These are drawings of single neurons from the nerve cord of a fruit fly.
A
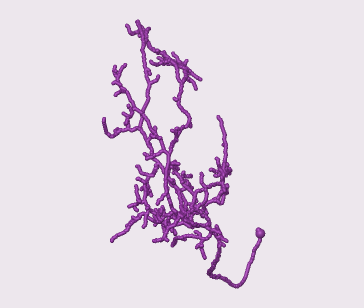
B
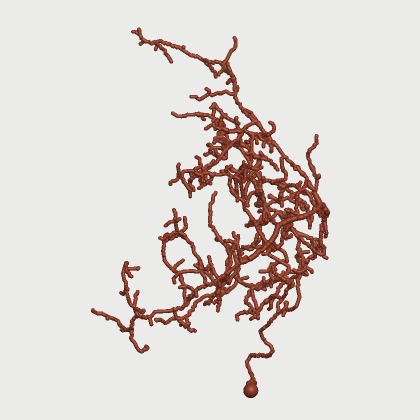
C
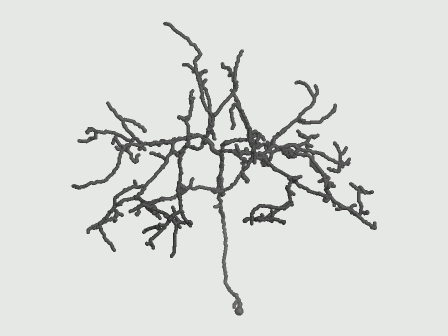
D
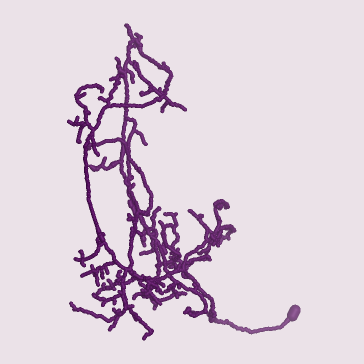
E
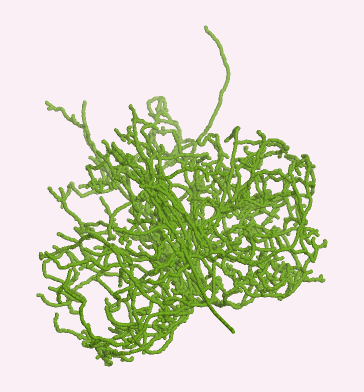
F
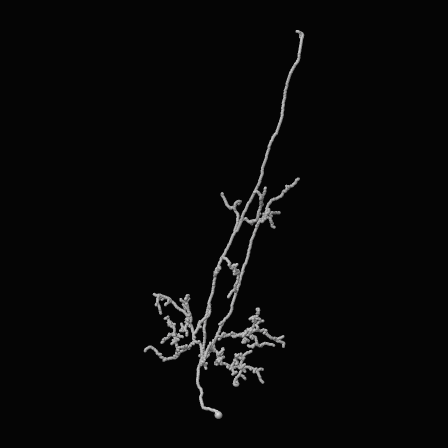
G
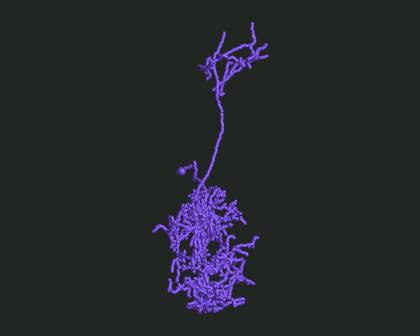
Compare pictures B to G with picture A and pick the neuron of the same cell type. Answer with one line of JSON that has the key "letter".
{"letter": "D"}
